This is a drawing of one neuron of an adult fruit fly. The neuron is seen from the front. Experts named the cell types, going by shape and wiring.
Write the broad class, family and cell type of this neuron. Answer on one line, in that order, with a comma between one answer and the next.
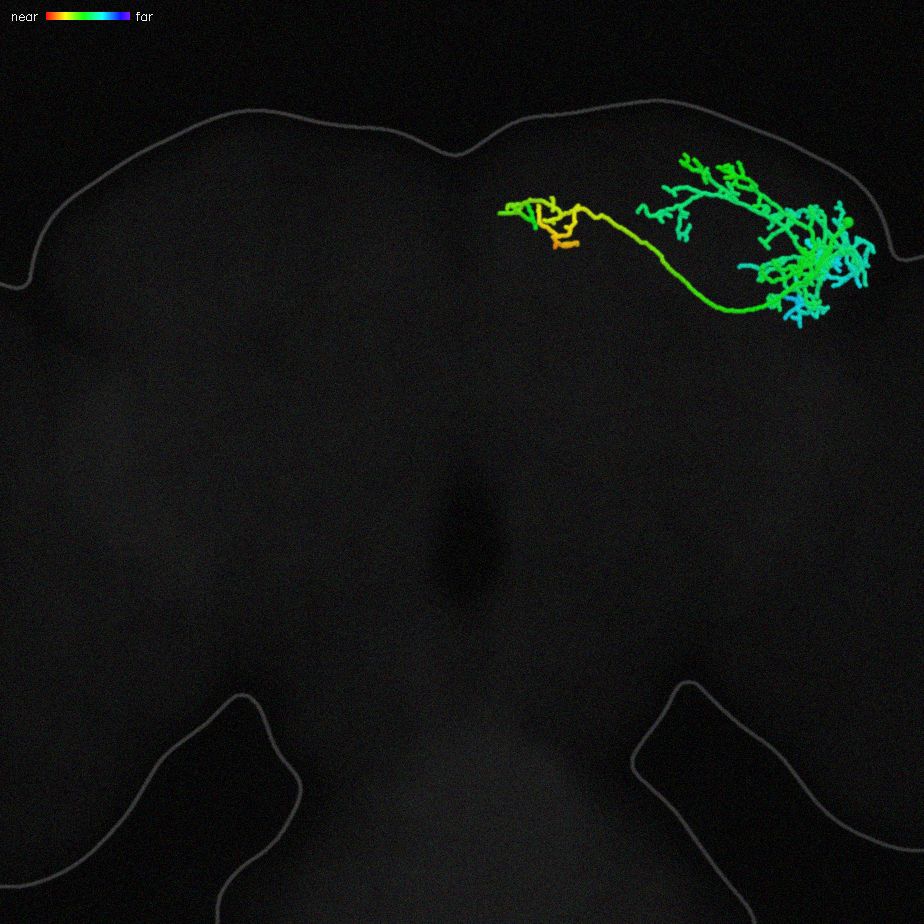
central-brain intrinsic neuron, hemilineage LHl2_dorsal, LHAD1b2_b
